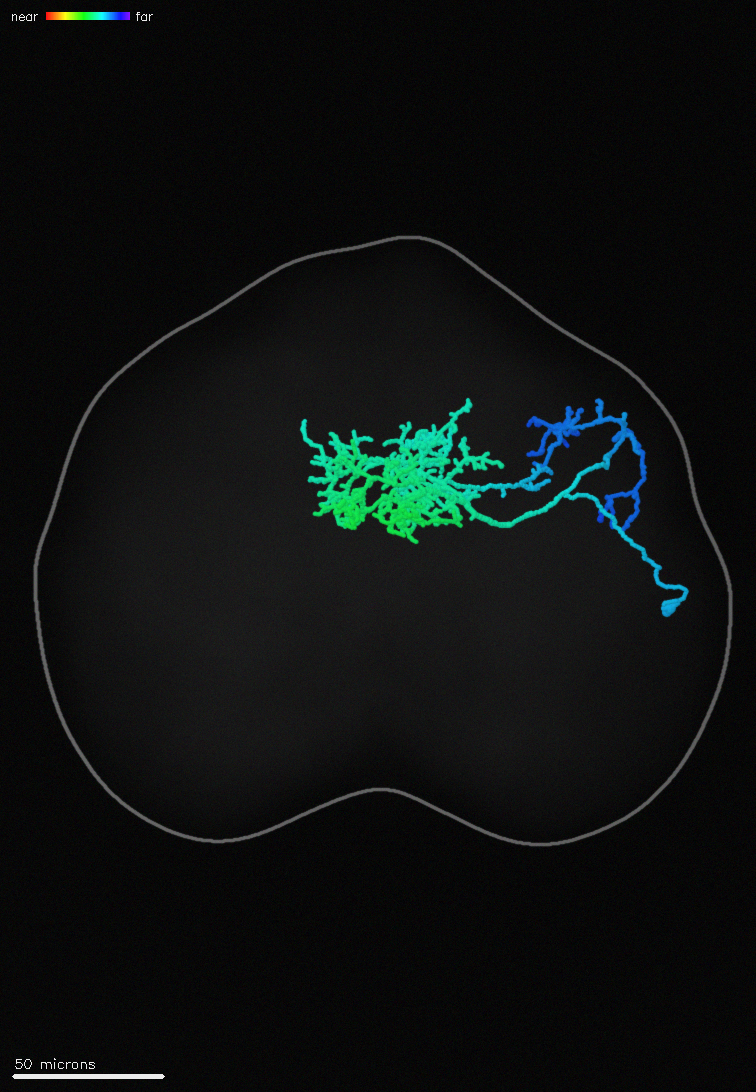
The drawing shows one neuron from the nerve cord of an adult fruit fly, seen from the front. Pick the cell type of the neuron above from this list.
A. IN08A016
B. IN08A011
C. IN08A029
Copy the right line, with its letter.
A. IN08A016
